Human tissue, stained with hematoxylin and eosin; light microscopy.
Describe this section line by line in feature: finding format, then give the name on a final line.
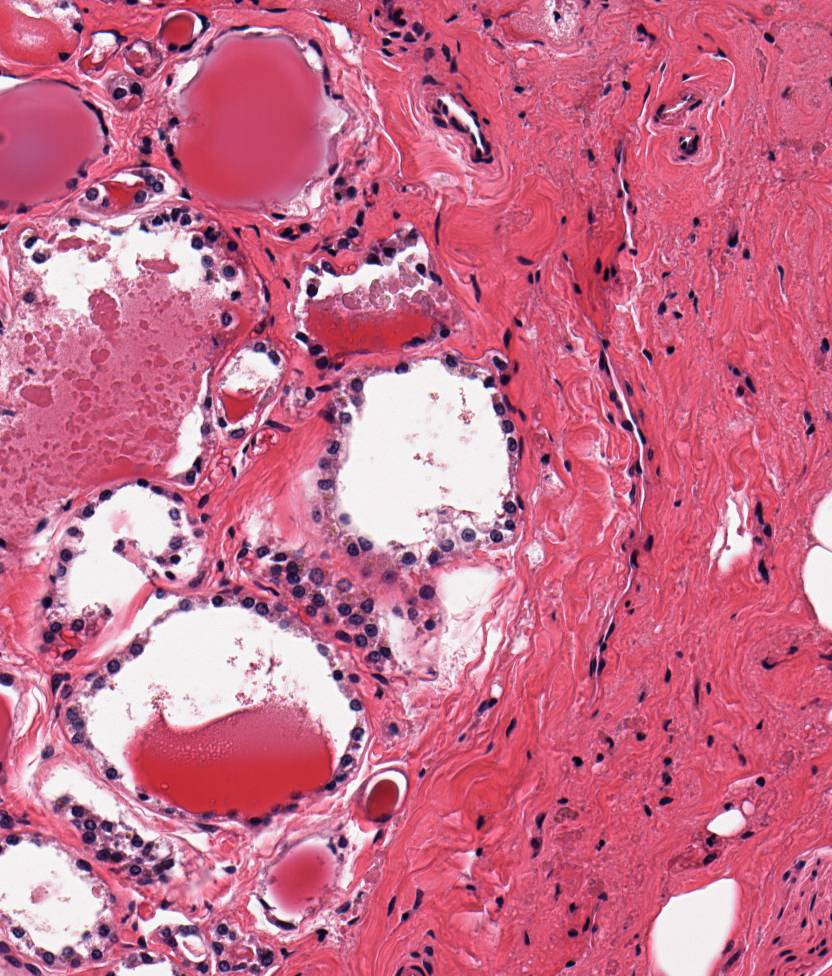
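Lining: single layer of low cuboidal cells, round dark nuclei
Colloid: smooth, homogeneous, deep pink in several follicles, especially top left
Contents: large far-left follicle holds pale pink, granular, bubbly material
Lumens: several centre-left follicles mostly white and empty, small scraps only
Tissue: thyroid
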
